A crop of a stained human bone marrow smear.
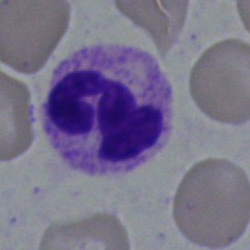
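Segmented neutrophil, the cell in the middle of this stained human bone marrow smear. Look at the nucleus first: you will find no nucleoli in it. Around it, the cytoplasm is plentiful and pale lilac, and it is filled with fine purple granules. Notice, too, that no vacuoles are seen in the cytoplasm.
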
